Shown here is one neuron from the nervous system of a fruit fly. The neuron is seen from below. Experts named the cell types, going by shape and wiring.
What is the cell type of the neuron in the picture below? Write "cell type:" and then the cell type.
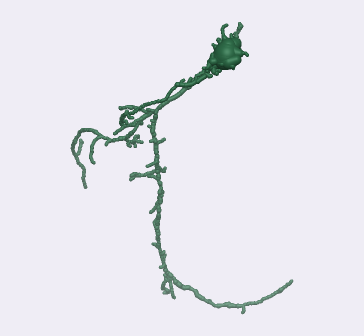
cell type: ltm1-tibia MN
